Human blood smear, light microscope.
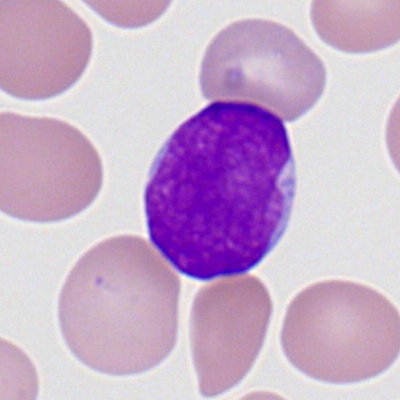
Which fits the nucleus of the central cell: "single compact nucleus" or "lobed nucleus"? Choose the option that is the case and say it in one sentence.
What its nucleus forms is one compact round, oval or kidney-shaped mass.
